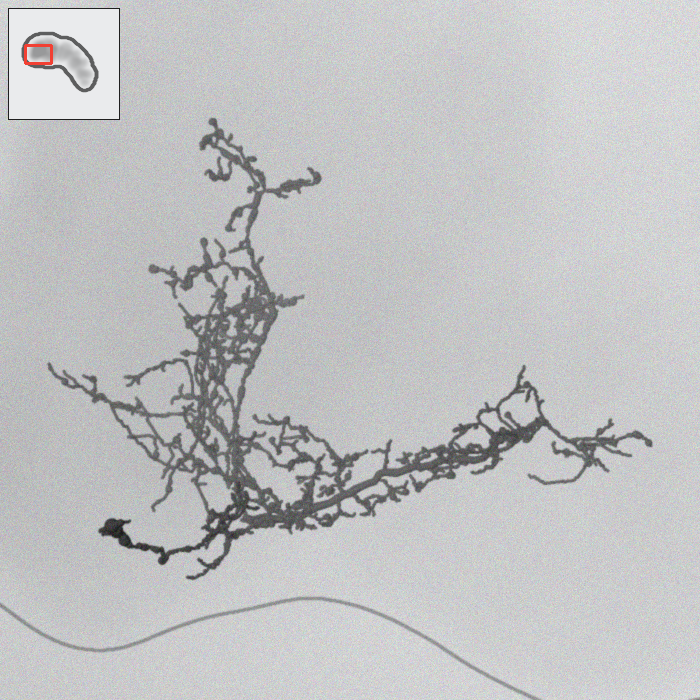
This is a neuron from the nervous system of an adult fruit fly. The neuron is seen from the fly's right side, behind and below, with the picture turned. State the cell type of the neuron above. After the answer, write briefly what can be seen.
The cell type is SMP185. It is a central-brain intrinsic neuron. The cell body is at the lower left of the picture. The picture shows more than a hundred branch ends.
